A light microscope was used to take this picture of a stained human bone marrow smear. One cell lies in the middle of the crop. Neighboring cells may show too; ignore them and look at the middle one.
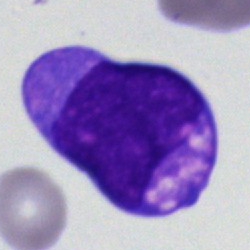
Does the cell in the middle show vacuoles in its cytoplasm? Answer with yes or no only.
Yes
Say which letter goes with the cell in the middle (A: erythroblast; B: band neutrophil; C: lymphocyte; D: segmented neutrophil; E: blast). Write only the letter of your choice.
E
